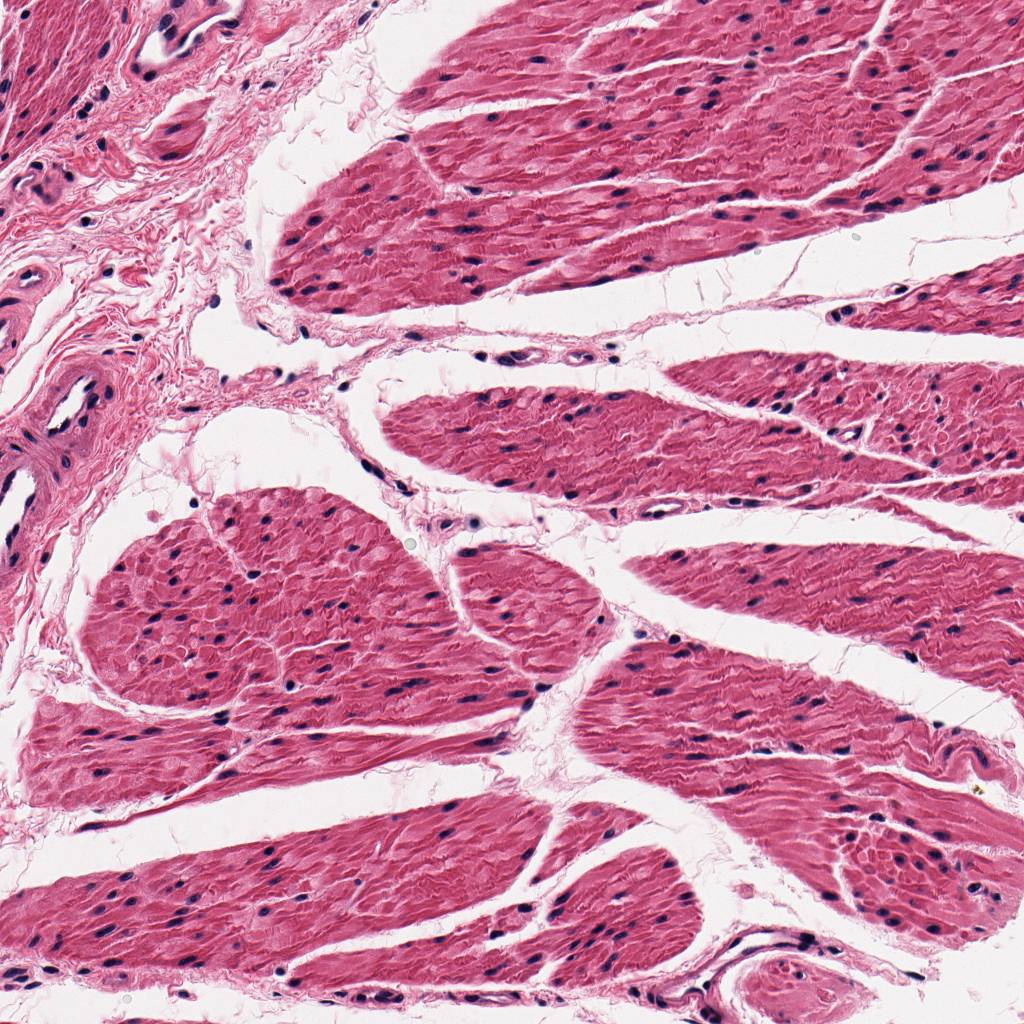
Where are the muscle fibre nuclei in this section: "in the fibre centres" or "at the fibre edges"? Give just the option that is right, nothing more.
In the fibre centres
